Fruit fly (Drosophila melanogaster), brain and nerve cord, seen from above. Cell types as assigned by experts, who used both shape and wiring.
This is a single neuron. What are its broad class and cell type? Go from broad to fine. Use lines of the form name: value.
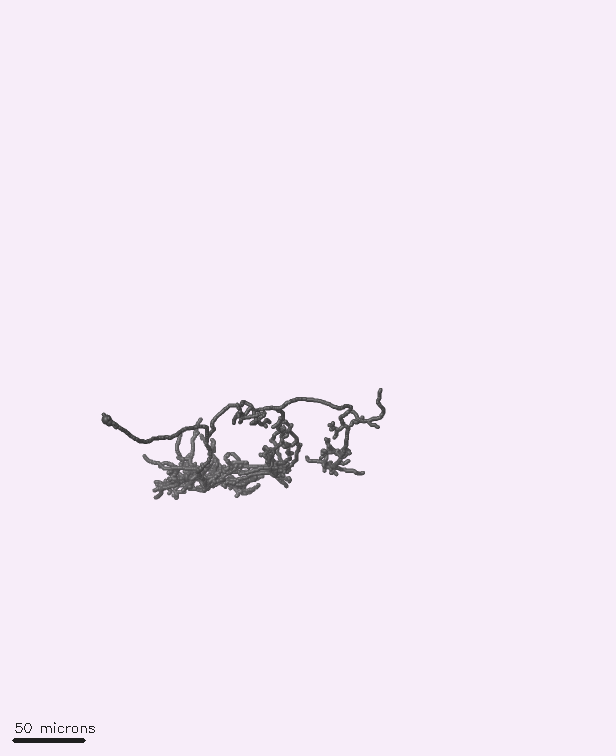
broad class: central-brain intrinsic neuron
cell type: ATL016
